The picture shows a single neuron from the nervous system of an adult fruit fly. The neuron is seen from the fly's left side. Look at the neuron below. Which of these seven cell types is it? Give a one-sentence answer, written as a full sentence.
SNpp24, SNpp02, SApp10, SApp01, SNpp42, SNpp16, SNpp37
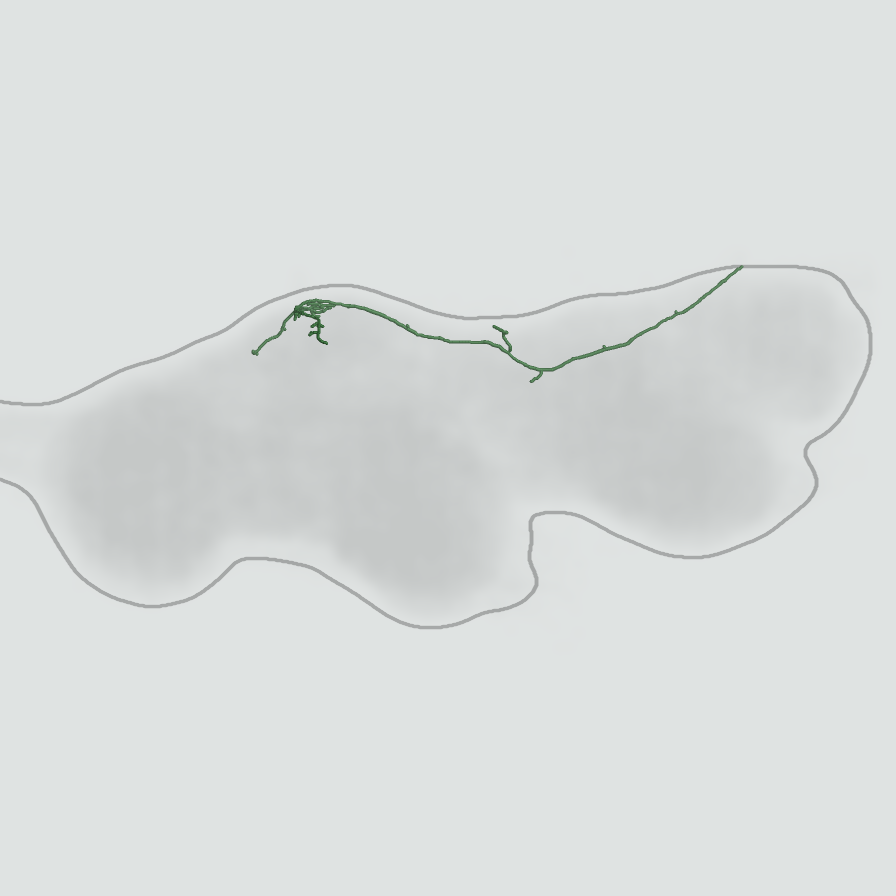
So far as cell type goes, this neuron is SNpp24.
